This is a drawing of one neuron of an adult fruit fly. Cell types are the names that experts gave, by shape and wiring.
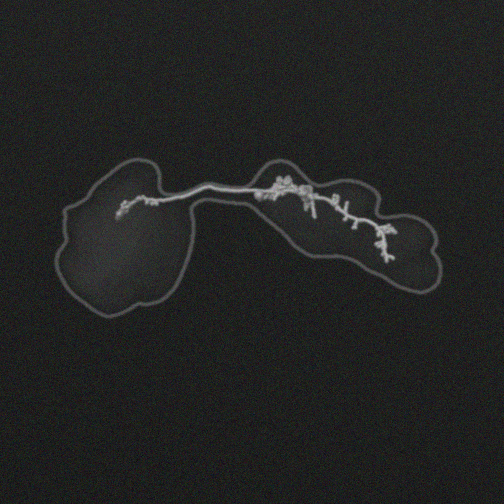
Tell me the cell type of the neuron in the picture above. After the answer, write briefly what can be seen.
The cell type is AN17A018. This is an ascending neuron. Its cell body lies in the middle of the picture. In this view it is more than twice as wide as it is tall.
